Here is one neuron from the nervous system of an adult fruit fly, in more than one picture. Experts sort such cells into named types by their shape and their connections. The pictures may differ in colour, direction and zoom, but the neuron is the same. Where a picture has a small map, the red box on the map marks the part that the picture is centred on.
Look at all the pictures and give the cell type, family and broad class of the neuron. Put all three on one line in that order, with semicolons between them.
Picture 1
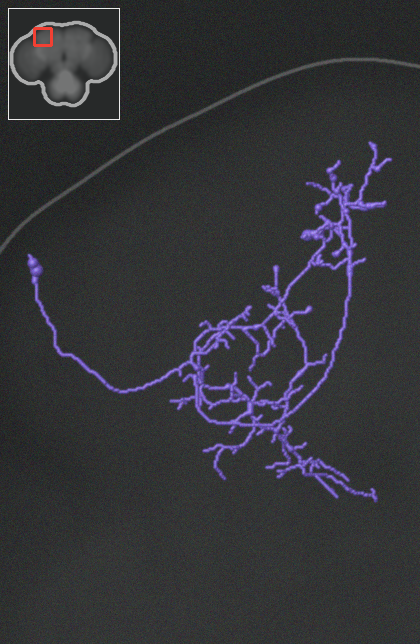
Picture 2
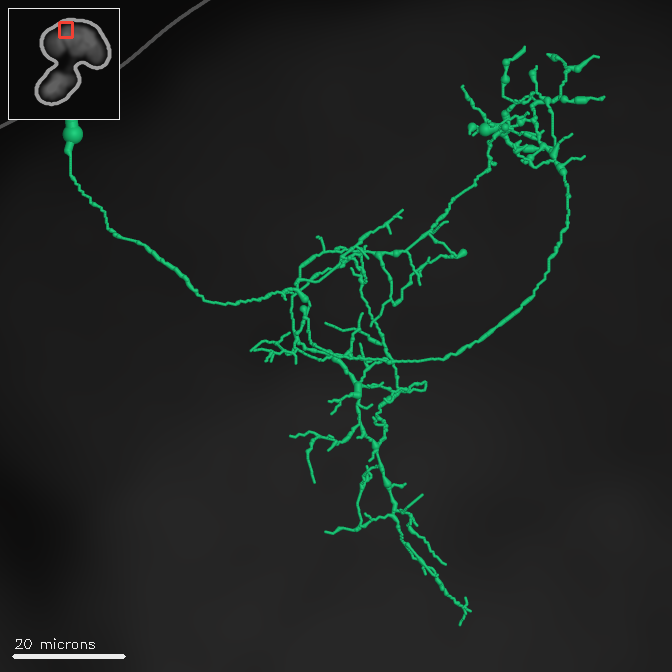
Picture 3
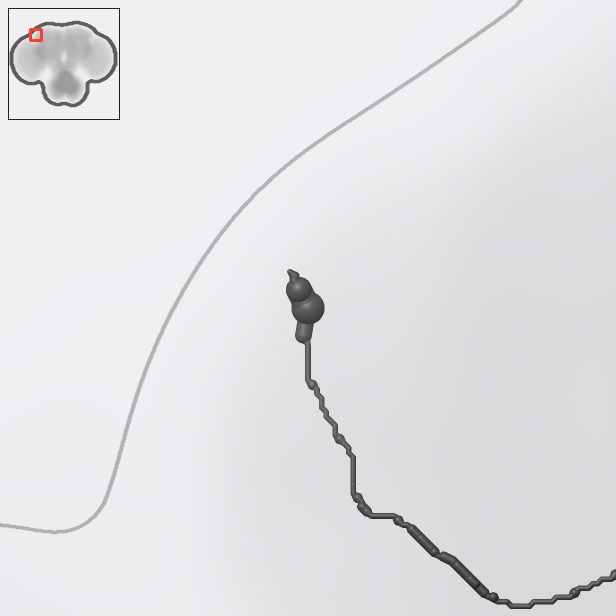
SLP026; hemilineage SLPal1; central-brain intrinsic neuron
